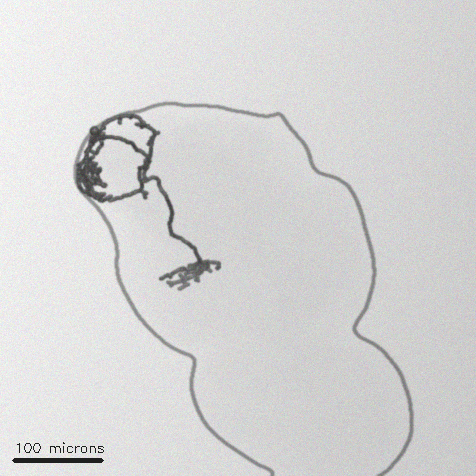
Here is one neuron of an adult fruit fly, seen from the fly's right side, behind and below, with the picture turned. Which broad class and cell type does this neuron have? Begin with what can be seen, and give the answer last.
The cell body can be seen at the upper left of the picture. From top to bottom in the picture it spans about 200 microns. This is a central-brain intrinsic neuron. It is of cell type SLP465.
